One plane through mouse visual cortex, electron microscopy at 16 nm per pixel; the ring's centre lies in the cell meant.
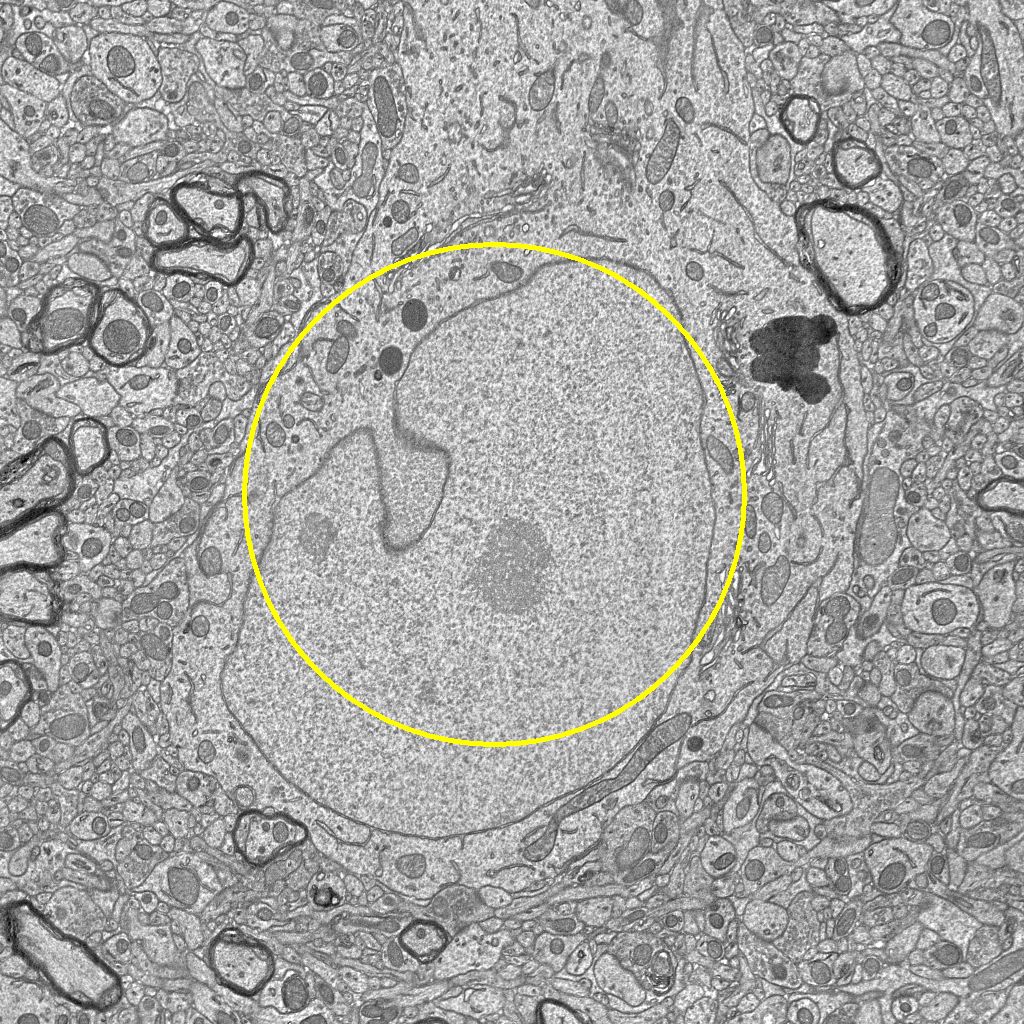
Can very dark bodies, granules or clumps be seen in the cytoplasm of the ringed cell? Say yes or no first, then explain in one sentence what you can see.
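Yes. Two round, dark, dense bodies sit in the cytoplasm at the upper left, beside the infolding.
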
